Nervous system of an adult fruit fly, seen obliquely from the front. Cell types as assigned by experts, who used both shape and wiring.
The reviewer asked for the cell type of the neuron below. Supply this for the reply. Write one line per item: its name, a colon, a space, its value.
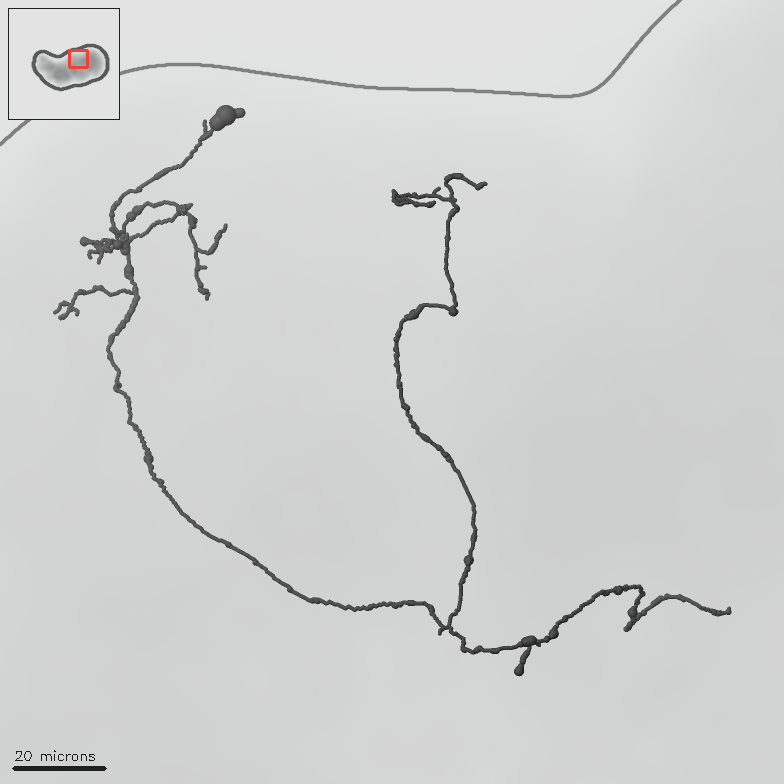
cell type: KCab-s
